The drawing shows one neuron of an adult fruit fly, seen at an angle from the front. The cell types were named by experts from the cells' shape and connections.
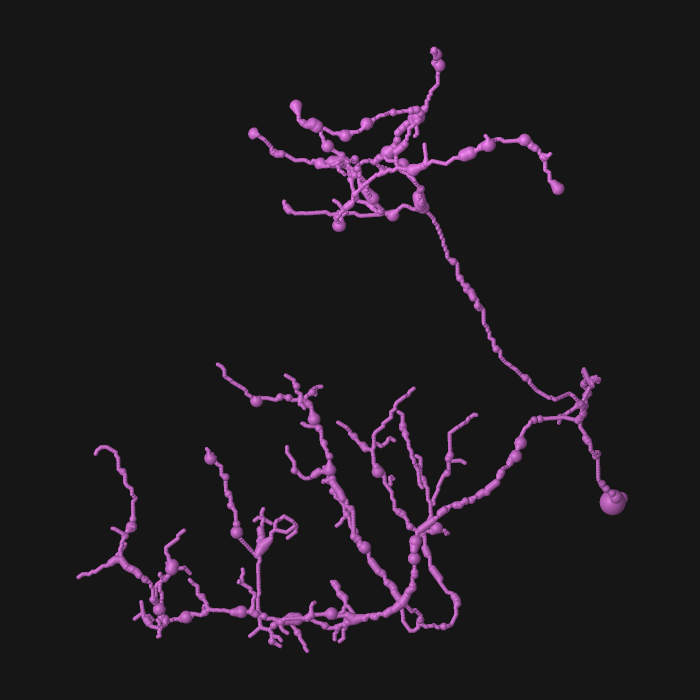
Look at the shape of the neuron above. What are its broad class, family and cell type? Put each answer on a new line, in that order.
visual projection neuron
hemilineage VLPp&l1_lateral
LC41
